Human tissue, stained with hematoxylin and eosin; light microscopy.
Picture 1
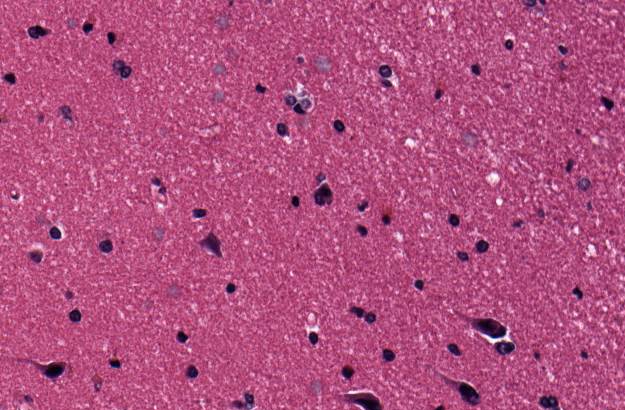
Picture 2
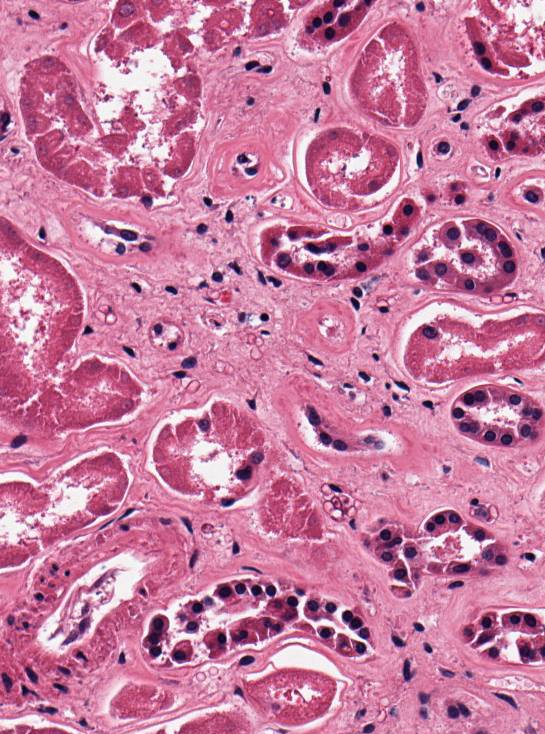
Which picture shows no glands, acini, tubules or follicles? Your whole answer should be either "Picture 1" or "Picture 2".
Picture 1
